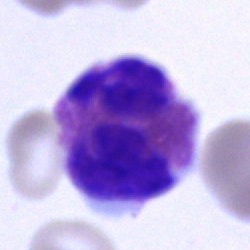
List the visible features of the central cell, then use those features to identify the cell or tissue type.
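Roughly round in outline, the cell has a slightly bumpy, uneven edge. Its nuclear chromatin is dark purple and dense. The cytoplasm has a speckled, granular texture, and no vacuoles are seen in it. The cell is an eosinophil.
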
